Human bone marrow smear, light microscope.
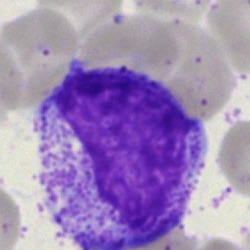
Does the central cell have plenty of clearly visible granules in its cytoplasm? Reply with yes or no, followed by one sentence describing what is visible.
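Yes. Many purple granules are crowded throughout the cytoplasm.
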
